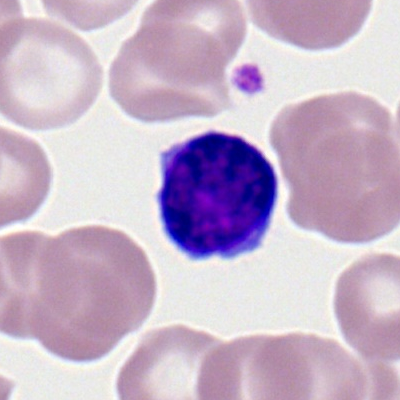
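Lymphocyte, centre of a stained blood smear. Nucleolus not visible. Cytoplasm only a very thin, pale blue rim at the cell edge; no granules seen.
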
